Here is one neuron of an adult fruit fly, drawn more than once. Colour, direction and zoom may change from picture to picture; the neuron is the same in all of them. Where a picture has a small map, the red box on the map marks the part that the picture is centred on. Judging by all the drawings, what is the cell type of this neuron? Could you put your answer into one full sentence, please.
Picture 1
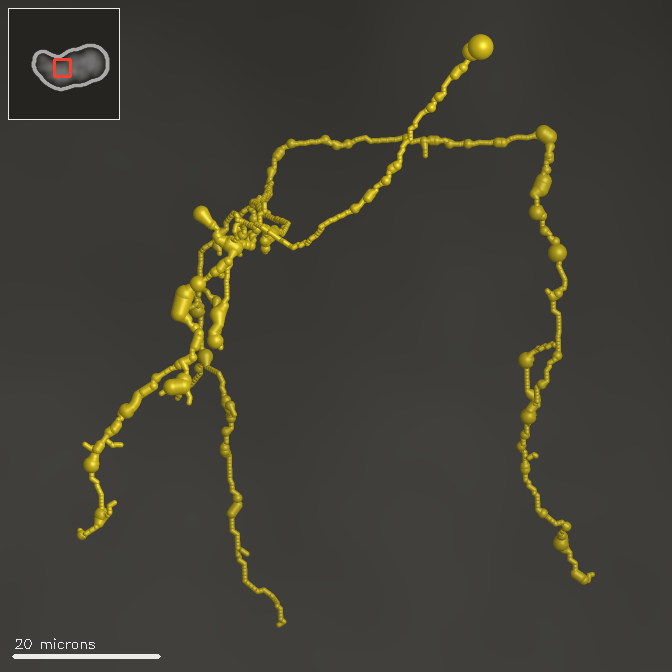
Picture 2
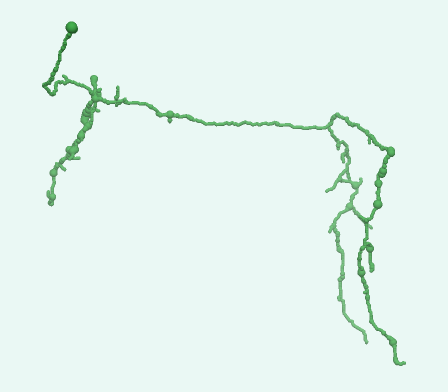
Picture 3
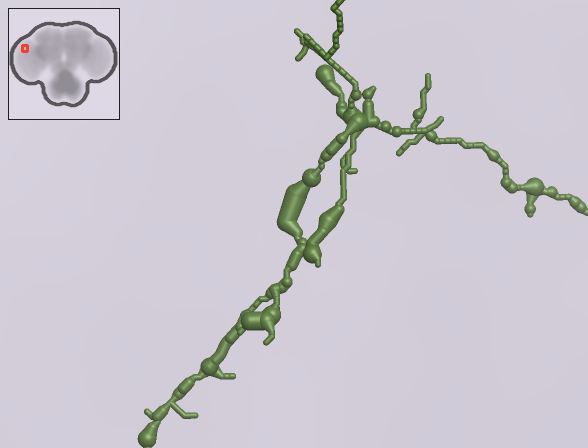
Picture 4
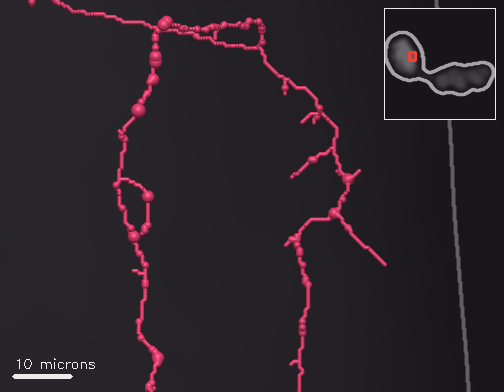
As for cell type, this neuron is TmY9a.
